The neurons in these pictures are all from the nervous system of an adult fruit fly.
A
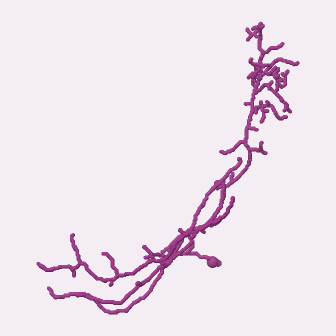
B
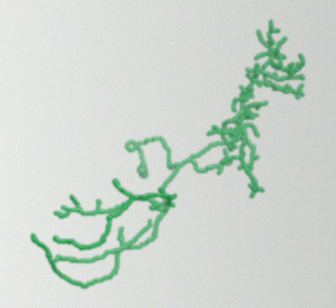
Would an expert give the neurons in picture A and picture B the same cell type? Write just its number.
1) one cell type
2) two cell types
1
